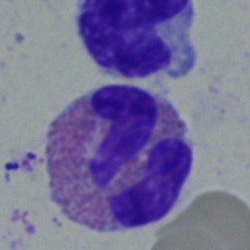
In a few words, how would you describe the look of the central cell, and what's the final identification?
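Starting with the outline, the cell is round and smooth. The chromatin is dense and stains dark purple, and no nucleoli are visible in the nucleus. The cytoplasm is abundant and pinkish rather than blue. The cell is an eosinophil.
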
